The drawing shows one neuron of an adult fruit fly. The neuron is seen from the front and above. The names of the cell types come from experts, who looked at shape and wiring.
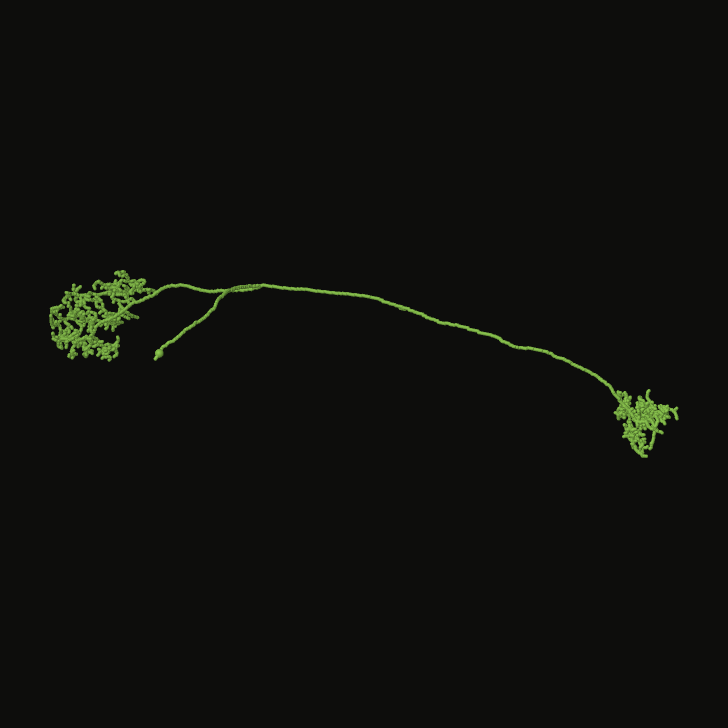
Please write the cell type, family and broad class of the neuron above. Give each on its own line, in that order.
PVLP036
hemilineage VLPa2
central-brain intrinsic neuron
